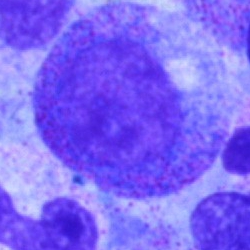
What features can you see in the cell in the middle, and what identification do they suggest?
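Chromatin first: it appears fine and evenly spread, not clumped. Around the nucleus the cytoplasm makes a blue rim, broadest on the right side. Many fine pinkish-purple granules are scattered through that cytoplasm, and pinkish granules also lie over the nucleus. Its name: promyelocyte.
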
